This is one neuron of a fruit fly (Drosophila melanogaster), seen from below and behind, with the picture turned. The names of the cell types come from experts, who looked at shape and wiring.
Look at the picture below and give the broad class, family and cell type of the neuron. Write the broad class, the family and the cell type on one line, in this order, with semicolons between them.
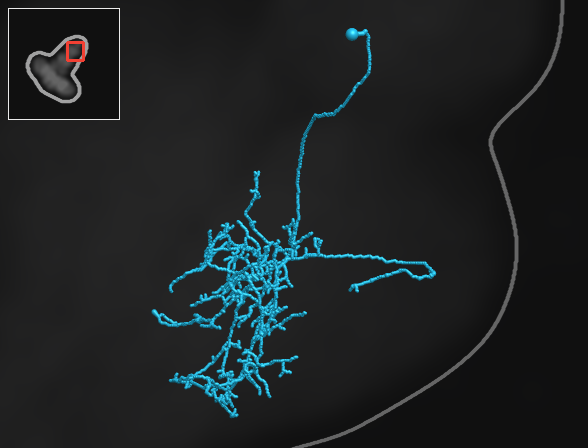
nerve-cord intrinsic neuron; hemilineage 04B; IN04B112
